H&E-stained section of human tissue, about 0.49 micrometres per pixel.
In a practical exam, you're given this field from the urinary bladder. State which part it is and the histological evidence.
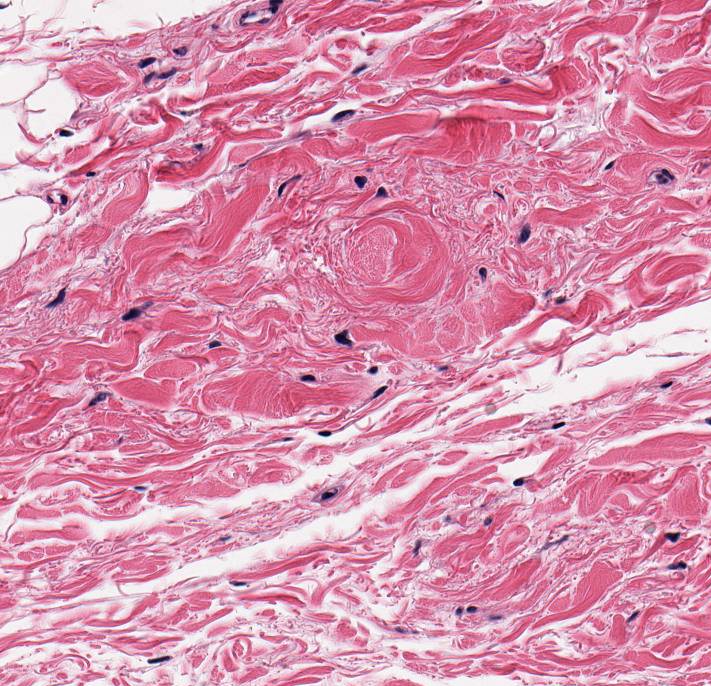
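Identification: loose connective tissue. No epithelium is present anywhere in the field.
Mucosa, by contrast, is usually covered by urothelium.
Small, dark, spindle-shaped fibroblast nuclei with scant visible cytoplasm lie sparsely and singly between the collagen bundles.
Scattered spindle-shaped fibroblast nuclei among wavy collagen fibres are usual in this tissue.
The bundles stain bright pink and are thick and wavy.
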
